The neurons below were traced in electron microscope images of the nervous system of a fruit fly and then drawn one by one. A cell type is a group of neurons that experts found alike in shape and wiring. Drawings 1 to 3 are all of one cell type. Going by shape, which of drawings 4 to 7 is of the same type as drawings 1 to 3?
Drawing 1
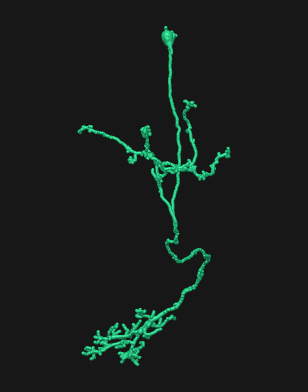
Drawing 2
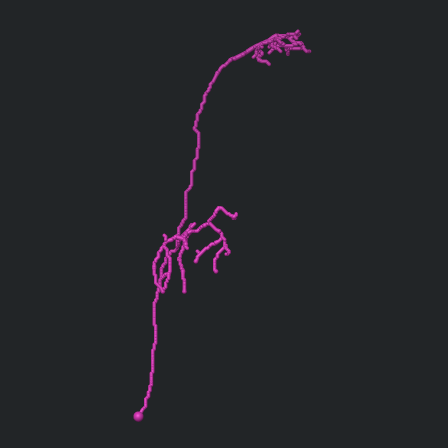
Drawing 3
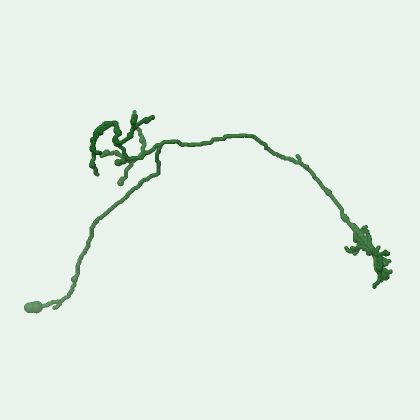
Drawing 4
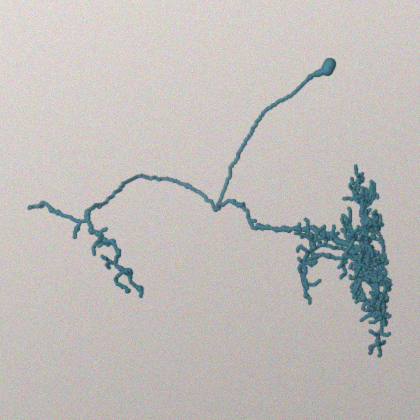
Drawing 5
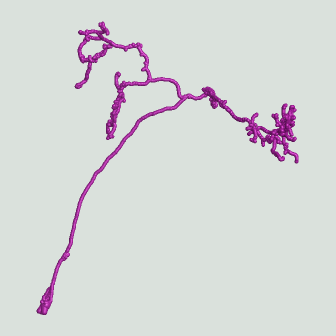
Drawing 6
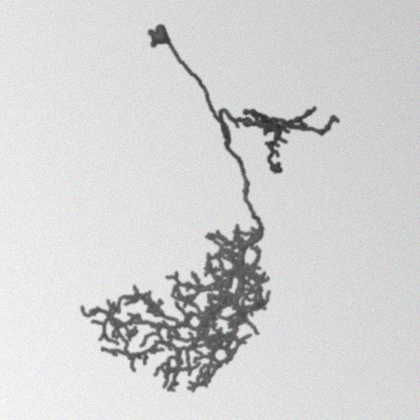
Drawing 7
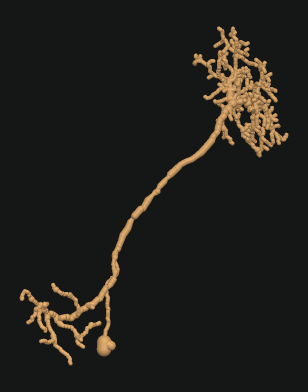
5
